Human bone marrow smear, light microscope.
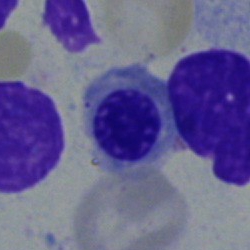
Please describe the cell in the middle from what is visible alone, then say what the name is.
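Dark, coarsely clumped chromatin with small paler patches between the clumps, and no visible nucleolus. A moderate rim of pale grey-blue cytoplasm surrounds the nucleus on every side and carries no visible granules. This cell is an erythroblast.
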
